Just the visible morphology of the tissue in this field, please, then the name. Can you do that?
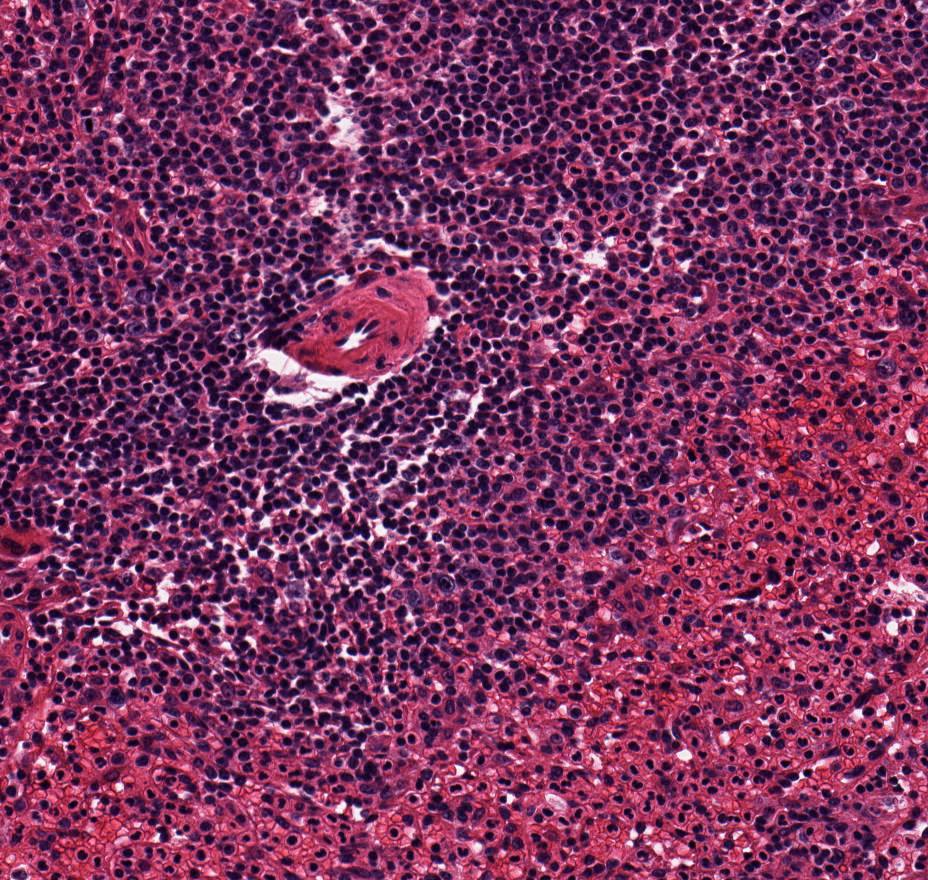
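Dense sheets of small dark round nuclei occupy the upper and left parts, and a paler, pinker cell population lies in the lower right. The darker area's small cells are lymphocytes, with round, densely stained nuclei and scant cytoplasm. No glands or tubules are present. A white crescent of empty space separates the lower edge of the pink whorled body from surrounding cells. This is spleen.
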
